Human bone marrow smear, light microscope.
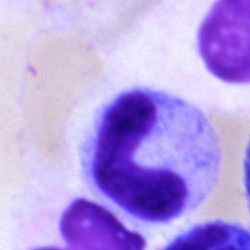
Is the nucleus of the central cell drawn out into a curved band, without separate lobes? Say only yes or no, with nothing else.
Yes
